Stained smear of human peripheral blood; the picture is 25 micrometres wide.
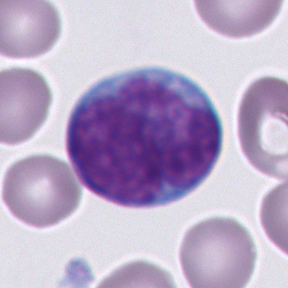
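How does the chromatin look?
Mottled, with darker and lighter purple patches.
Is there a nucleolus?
None is visible in the nucleus.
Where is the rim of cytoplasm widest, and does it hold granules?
At the upper right of the cell, and it shows no granules.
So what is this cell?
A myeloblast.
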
